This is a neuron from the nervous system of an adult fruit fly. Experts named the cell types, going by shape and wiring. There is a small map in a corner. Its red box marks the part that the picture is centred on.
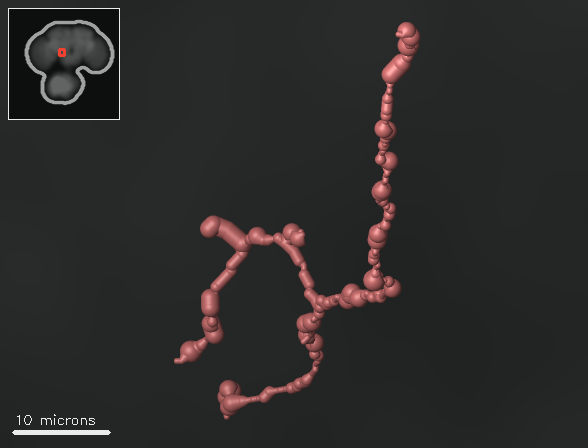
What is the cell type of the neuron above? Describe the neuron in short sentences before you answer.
No cell body is drawn. By the scale bar it is about 40 microns tall in this view. There are a dozen or fewer branch ends. It is a sensory neuron entering the brain. Its cell type is JO-CL.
